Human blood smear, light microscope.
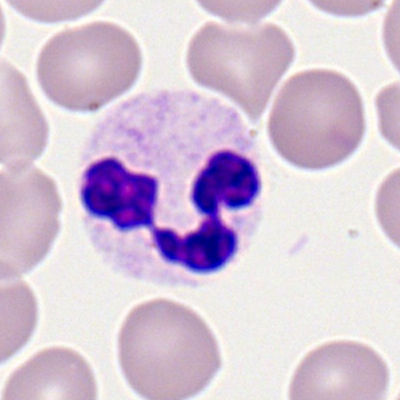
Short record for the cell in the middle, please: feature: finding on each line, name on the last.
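Nuclear lobes: in a curve open toward the top
Chromatin: dense, clumped, dark purple
Cytoplasm: plentiful, pale pinkish-lilac
Granules: fine, small, lilac, filling the cytoplasm
Identity: segmented neutrophil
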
